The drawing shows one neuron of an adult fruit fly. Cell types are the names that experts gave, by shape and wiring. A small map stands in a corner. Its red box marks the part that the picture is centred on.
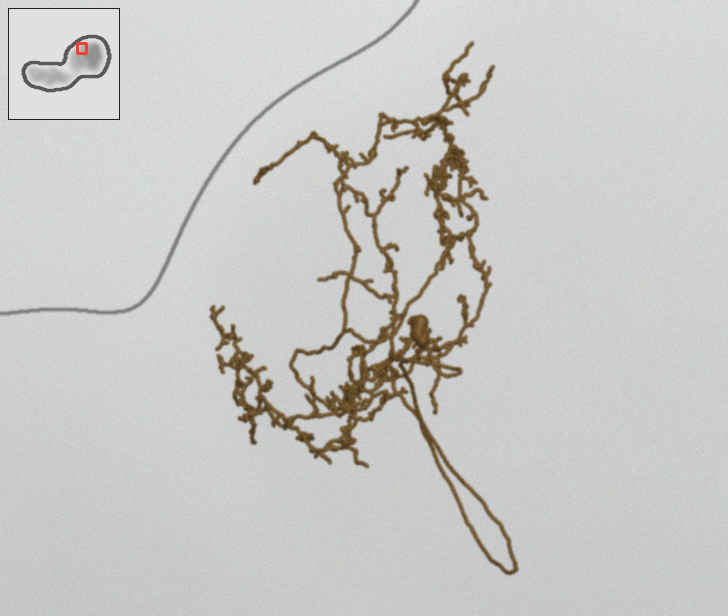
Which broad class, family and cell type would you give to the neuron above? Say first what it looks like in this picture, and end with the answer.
Its cell body lies in the middle of the picture. Dozens of branch ends can be seen. This is a central-brain intrinsic neuron. The family is hemilineage LHl4_dorsal. Its cell type is CB2851.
